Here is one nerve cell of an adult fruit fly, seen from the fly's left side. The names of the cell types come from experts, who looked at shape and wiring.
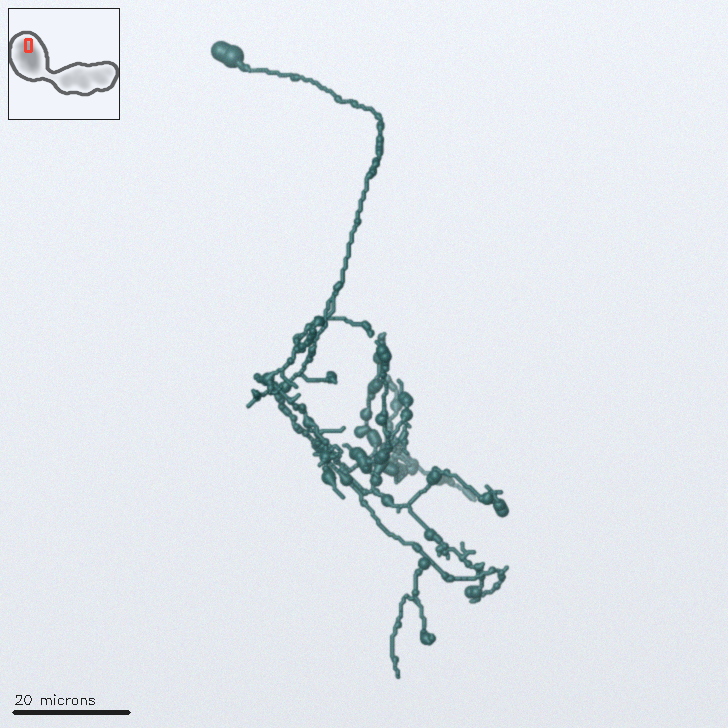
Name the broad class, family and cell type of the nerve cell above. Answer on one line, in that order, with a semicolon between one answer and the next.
central-brain intrinsic neuron; hemilineage SMPp&v1_posterior; CB1823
